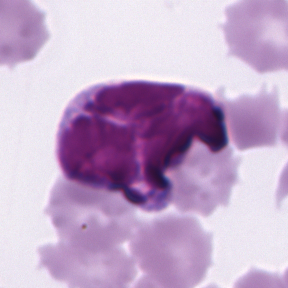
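Myeloblast, the nucleated cell at the centre. Outline: irregular, with a notch cut into the lower right edge. Nucleus: folded, with creases and clefts running across its surface. Cytoplasm: only a thin rim around the nucleus, with no granules to be seen.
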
